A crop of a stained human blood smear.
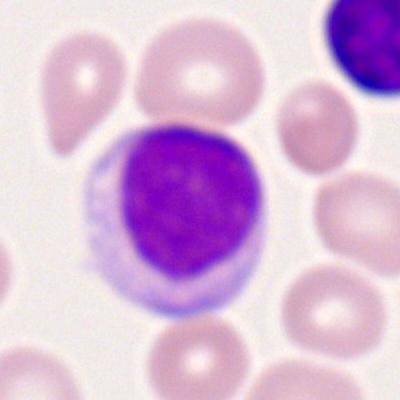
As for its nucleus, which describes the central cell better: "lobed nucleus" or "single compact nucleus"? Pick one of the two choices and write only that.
Single compact nucleus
